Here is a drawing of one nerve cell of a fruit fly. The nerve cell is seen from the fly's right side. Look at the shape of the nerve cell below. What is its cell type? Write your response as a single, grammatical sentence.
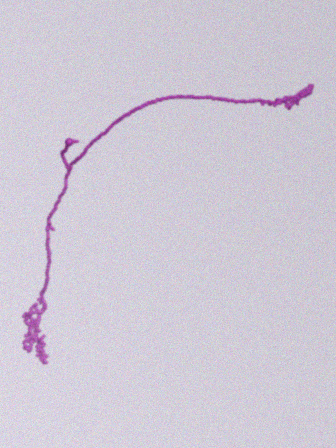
As a matter of cell type, the neuron is LC10c-1.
